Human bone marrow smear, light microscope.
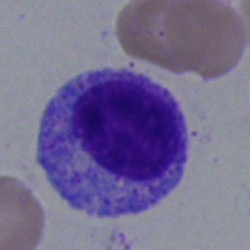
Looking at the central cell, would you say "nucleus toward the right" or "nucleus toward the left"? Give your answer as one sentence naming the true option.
In this cell, the nucleus is set toward the right side.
